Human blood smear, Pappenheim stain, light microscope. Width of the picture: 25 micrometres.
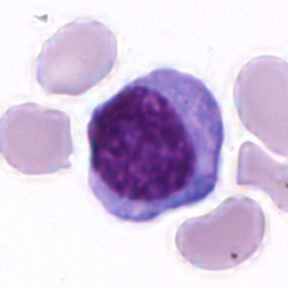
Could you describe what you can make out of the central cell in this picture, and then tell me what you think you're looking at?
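Nucleus off-centre, toward the left side of the cell. Cytoplasm: broad band on the right, only a thin rim on the left, with a paler zone against the right edge of the nucleus. Outline smooth, no surface projections. Cell about 13 micrometres across; nucleus about 10 micrometres across, filling about 60% of the cell's area. Name: plasma cell.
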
